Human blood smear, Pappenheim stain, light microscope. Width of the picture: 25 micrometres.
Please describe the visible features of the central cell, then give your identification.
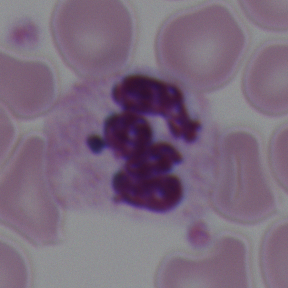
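Abundant, pale pinkish-lilac cytoplasm holds fine, faint pinkish granules. The nucleus lies toward the right, leaving a wider band of cytoplasm on the left. A small, dark, round dot sits at the left edge of the nucleus. It is a segmented neutrophil.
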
